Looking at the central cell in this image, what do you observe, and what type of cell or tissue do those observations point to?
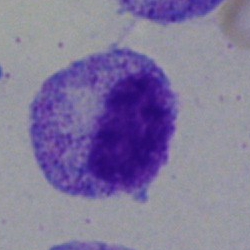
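Look first at the nucleus, set eccentrically toward the right side of the cell. The cytoplasm holds many small, scattered reddish-purple granules. Just left of the nucleus lies a pale, clear zone. Below the nucleus, a small bleb projects from the cell's bottom edge. You are looking at a myelocyte.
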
